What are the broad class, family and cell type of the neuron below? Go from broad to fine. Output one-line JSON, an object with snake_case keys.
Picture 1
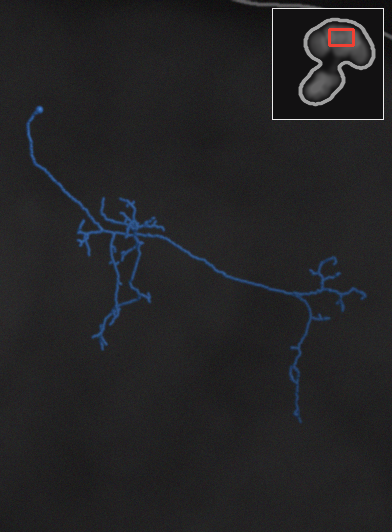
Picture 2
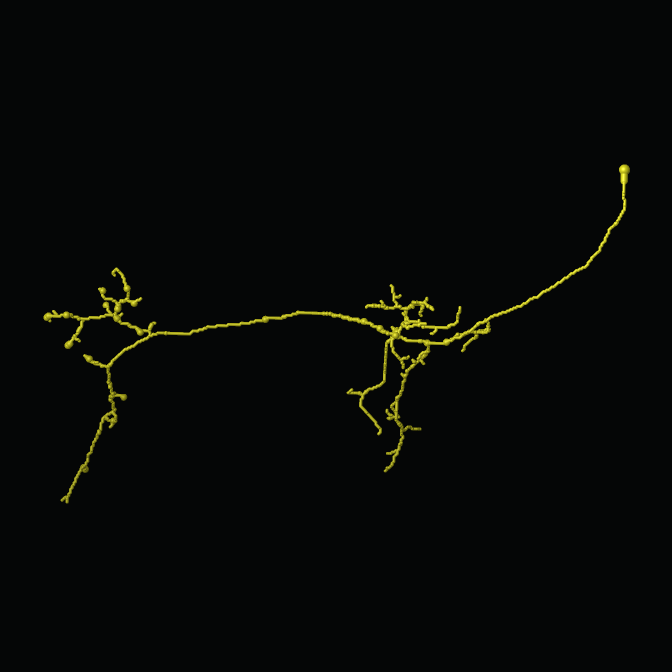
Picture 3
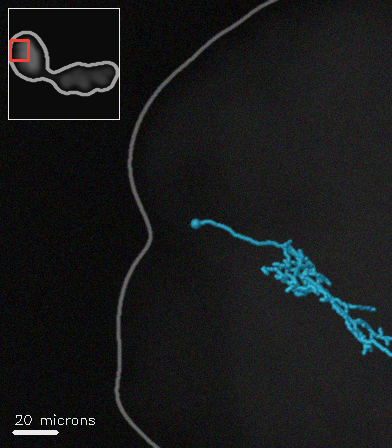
{"broad_class": "central-brain intrinsic neuron", "family": "hemilineage AOTUv3_ventral", "cell_type": "LAL094"}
